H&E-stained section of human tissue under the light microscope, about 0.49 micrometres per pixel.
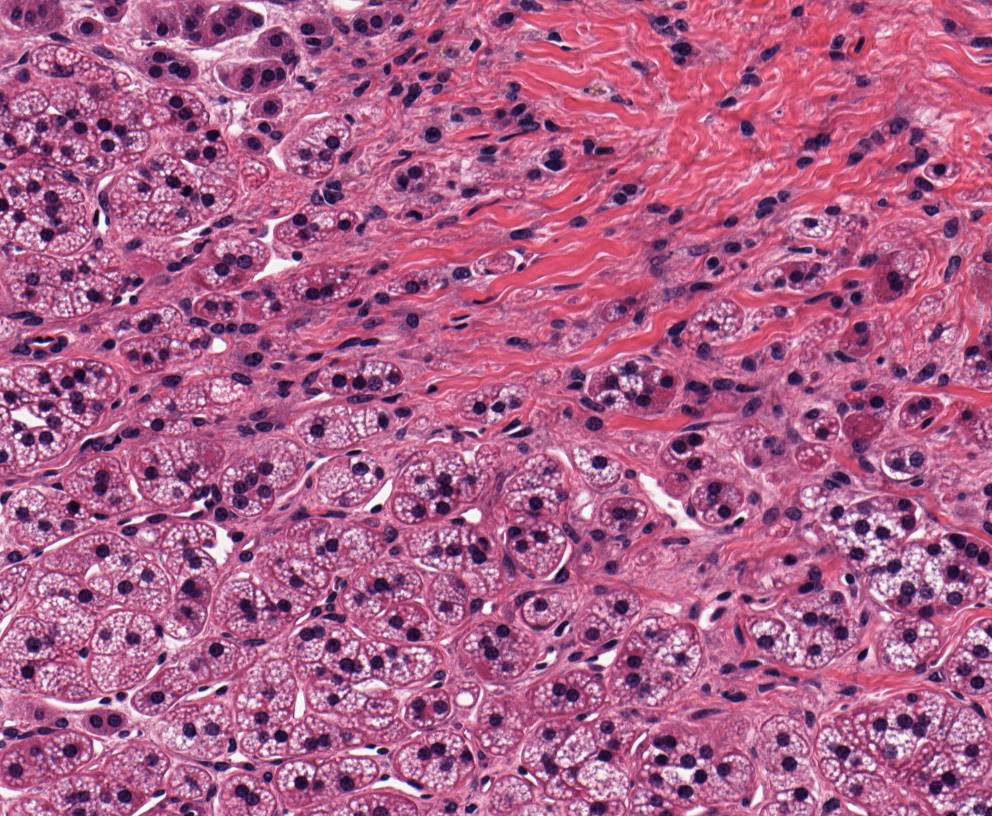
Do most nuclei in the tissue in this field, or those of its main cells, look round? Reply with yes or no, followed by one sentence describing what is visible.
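Yes. The nuclei of the nest cells are round, dark and fairly uniform in size.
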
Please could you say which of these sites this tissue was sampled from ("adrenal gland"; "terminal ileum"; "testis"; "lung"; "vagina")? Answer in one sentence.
The site this tissue was sampled from is the adrenal gland.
